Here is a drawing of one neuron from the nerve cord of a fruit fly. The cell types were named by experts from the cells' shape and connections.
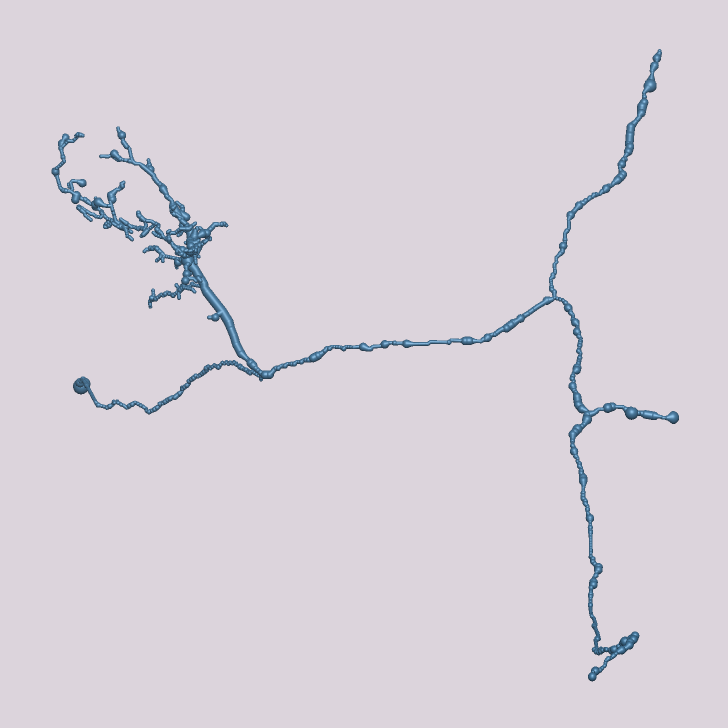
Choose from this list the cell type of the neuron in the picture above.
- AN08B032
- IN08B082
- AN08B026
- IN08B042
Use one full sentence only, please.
As its cell type, this neuron has IN08B082.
